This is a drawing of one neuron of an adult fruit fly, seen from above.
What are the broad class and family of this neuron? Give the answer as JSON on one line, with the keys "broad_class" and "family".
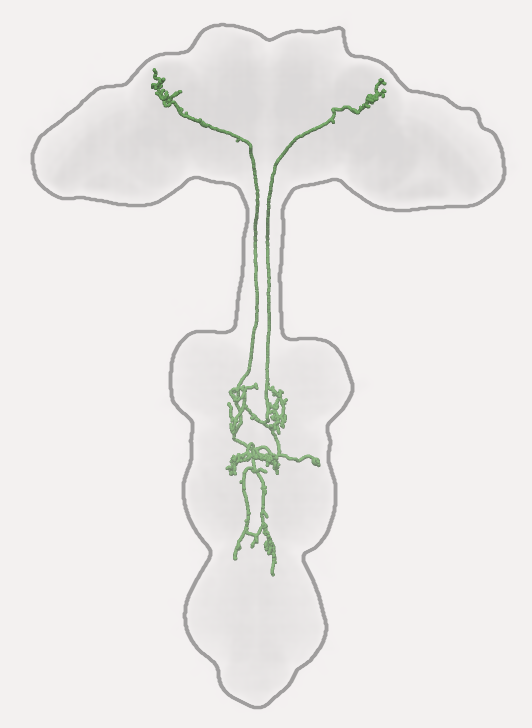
{"broad_class": "ascending neuron", "family": "hemilineage 09B"}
